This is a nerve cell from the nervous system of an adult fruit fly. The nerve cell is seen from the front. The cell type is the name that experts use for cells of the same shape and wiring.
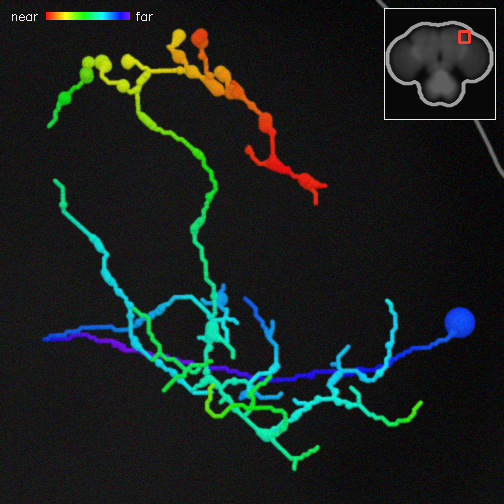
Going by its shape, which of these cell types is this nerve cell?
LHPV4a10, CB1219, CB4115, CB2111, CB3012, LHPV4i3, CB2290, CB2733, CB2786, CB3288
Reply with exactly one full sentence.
This nerve cell is recognized as the cell type LHPV4i3.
